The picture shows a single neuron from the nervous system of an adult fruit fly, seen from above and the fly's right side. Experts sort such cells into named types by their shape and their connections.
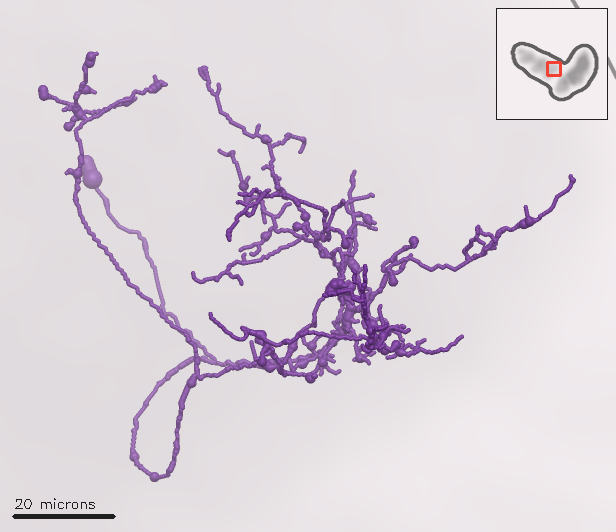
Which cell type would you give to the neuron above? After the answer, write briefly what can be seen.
The cell type is IN01B041. Its broad class is nerve-cord intrinsic neuron. By the scale bar it is about 110 microns wide in this view. Dozens of branch ends can be seen.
